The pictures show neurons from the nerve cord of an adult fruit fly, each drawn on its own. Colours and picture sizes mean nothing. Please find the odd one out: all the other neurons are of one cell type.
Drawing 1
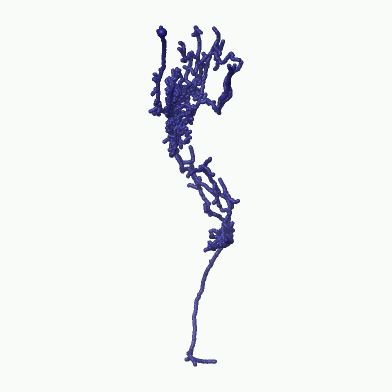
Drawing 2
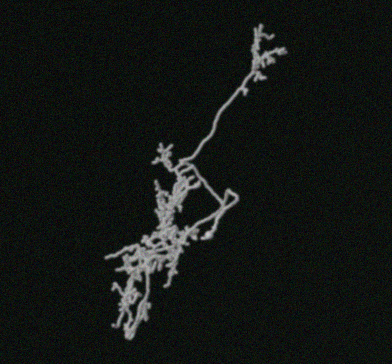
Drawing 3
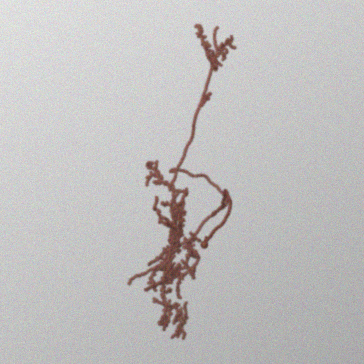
1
